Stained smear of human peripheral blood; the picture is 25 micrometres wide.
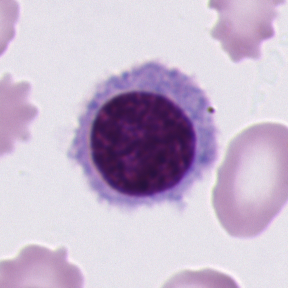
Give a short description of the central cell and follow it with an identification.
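Border ragged and fuzzy, not smooth. Fine, short, irregular projections around most of the edge. Cytoplasm pale greyish-blue; rim wider above the nucleus than below it. Nucleus round, about 9 micrometres across, in a cell about 13 micrometres across. Hairy cell.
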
